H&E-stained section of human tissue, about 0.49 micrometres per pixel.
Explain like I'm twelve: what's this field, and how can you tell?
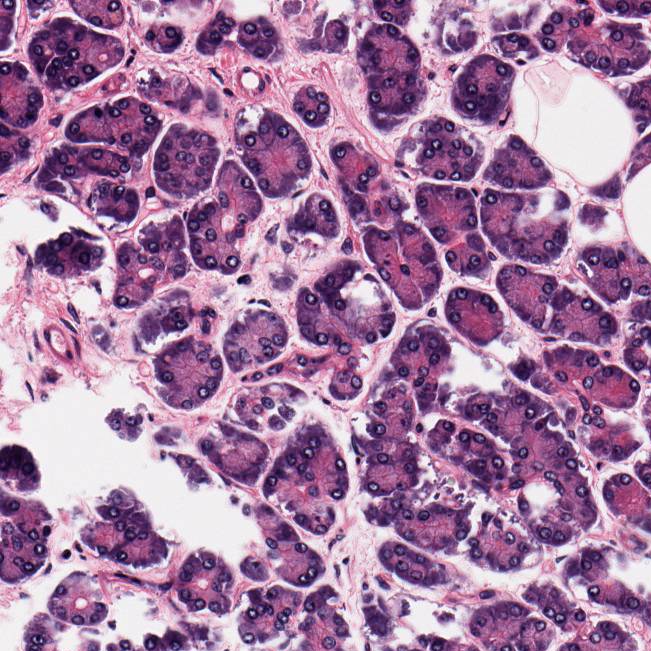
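What you're mostly looking at is exocrine pancreas. The giveaway is the closely packed rounded acini filling most of the field, their nuclei round and sitting toward the cell bases.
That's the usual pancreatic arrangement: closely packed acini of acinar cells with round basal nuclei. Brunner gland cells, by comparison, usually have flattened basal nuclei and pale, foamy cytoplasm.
The lumens are tiny and mostly hard to spot, thin strands of pale pink loose connective tissue run between the acini, and there are larger empty areas along the left side.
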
